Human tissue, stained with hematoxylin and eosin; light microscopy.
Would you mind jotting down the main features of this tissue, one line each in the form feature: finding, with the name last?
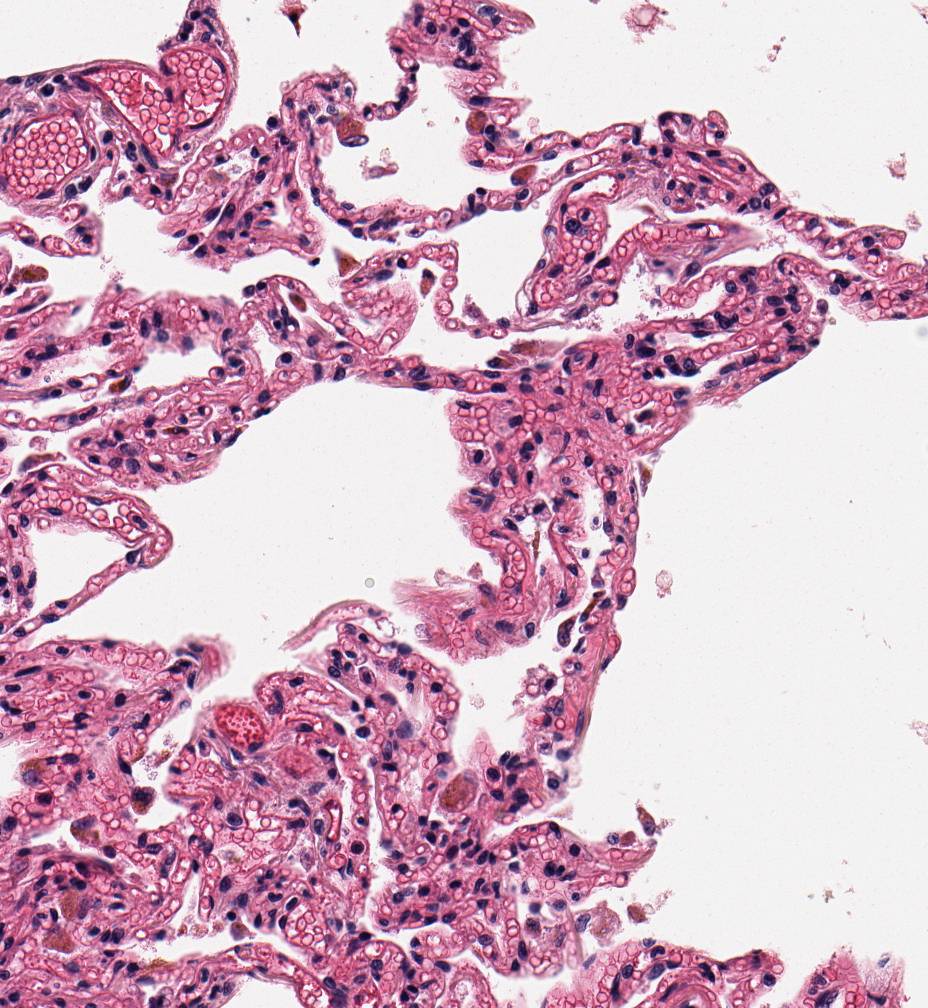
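Walls: thin, branching lacework around large empty spaces
Centre: the widest of the spaces
Vessel: larger, rounded, filled with red blood cells, upper left corner
Pigment: scattered cells with golden-brown granules, in the walls and at the edges of the spaces
Nuclei: in the walls, small, dark, oval to elongated
Name: lung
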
